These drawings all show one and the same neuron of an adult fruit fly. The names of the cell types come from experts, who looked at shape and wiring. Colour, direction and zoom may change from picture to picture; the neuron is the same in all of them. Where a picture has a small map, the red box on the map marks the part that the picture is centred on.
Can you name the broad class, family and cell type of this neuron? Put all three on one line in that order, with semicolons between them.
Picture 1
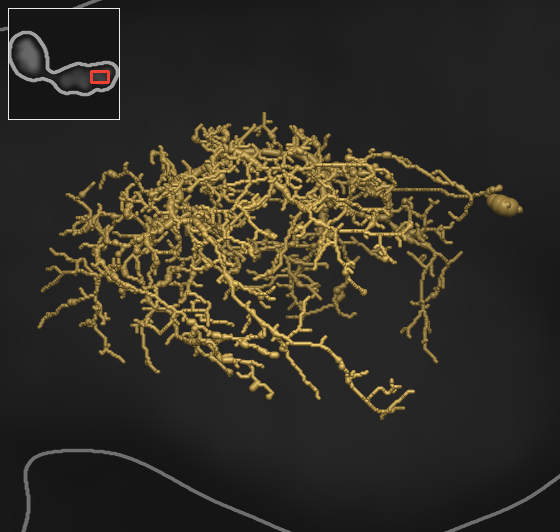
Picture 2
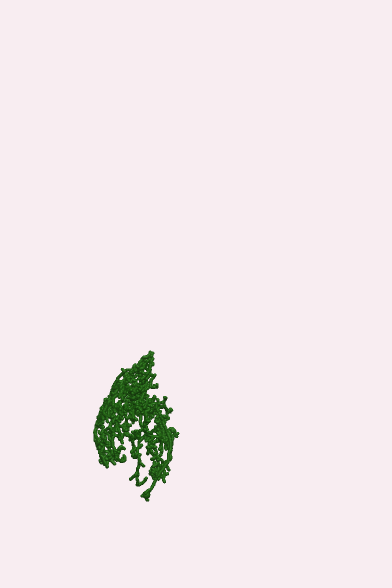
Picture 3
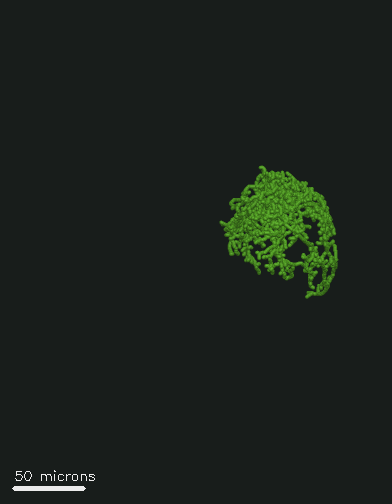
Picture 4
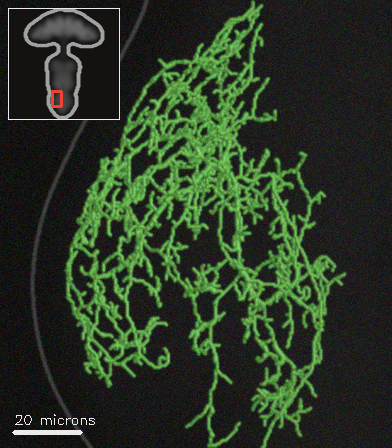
nerve-cord intrinsic neuron; hemilineage 03B; IN03B035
